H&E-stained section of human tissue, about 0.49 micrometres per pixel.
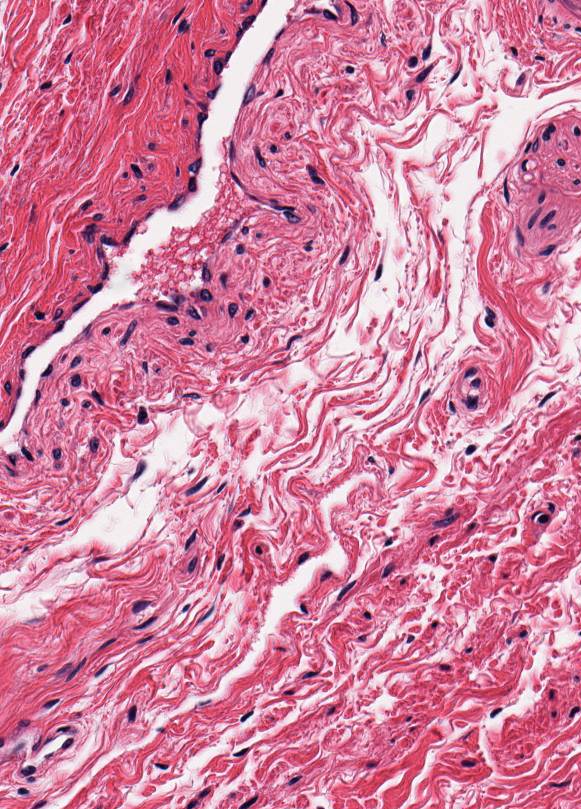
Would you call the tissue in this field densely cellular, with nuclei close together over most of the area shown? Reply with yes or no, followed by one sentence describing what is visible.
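No. Nuclei are sparse relative to the amount of pink fibrous material.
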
